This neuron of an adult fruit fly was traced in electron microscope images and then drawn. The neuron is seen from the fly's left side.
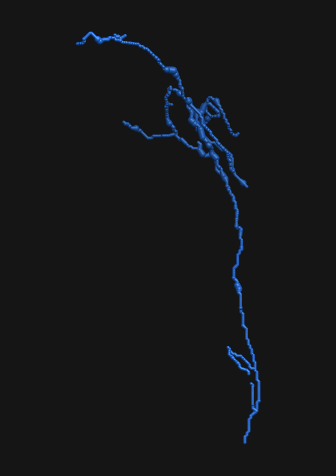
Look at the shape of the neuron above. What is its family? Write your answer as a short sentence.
The family is class gustatory.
